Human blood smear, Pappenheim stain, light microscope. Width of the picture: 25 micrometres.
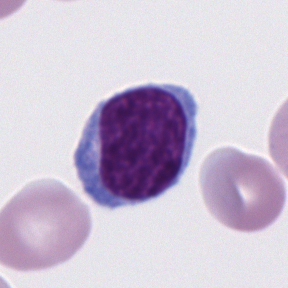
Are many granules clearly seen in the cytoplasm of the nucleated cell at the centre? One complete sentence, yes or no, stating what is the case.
No, no granules can be seen in the cytoplasm of this cell.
